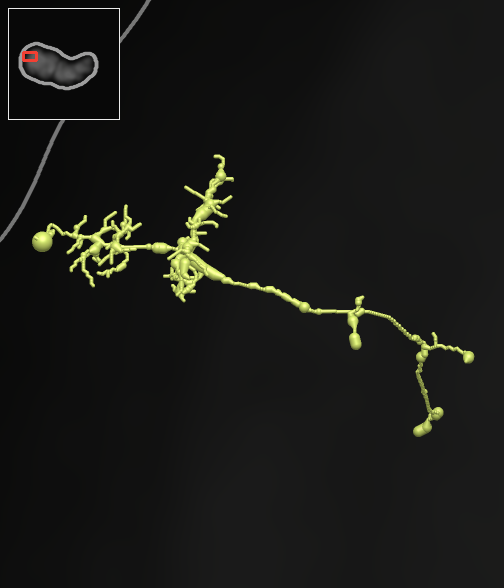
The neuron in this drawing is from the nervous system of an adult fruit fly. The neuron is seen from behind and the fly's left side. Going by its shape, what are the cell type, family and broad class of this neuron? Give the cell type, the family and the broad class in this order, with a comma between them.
TmY3, TmY, optic-lobe intrinsic neuron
